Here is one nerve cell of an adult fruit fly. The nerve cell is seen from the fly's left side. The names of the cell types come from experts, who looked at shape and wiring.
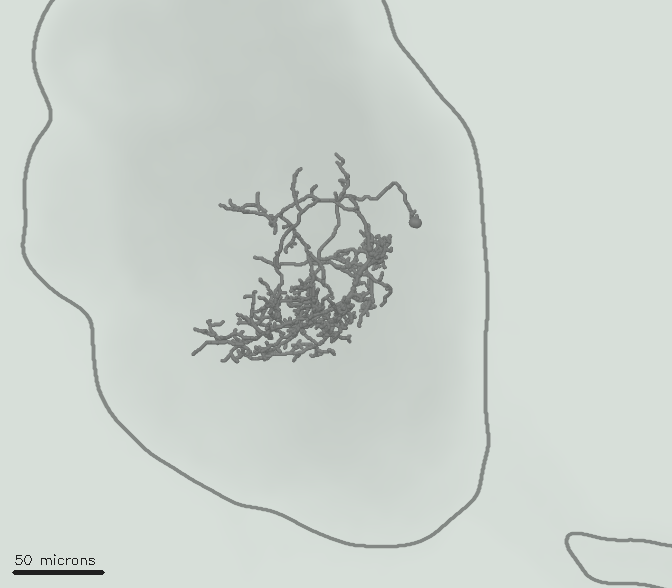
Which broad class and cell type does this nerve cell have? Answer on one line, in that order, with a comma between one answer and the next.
central-brain intrinsic neuron, PS234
